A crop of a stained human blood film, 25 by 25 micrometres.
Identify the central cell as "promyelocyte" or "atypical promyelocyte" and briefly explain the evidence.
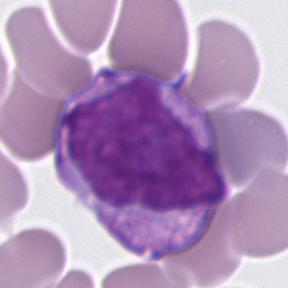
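Answer: atypical promyelocyte. The nucleus measures about 16 by 11 micrometres. The cytoplasm is pale lilac, holds fine pinkish-purple granules and forms its widest band below the nucleus. A small pointed tag projects from the upper right edge of the cell.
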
